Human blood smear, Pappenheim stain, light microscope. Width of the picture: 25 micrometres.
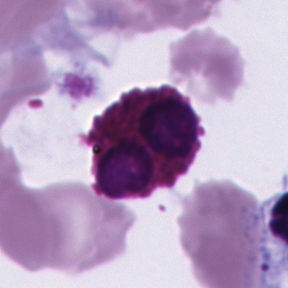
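Eosinophil, stained human peripheral blood smear. Two nuclear lobes, dense dark purple, seem to sit at the upper right and lower left. Coarse reddish-purple granules pack the cytoplasm densely, and the roughly round outline has a bumpy, granular edge.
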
